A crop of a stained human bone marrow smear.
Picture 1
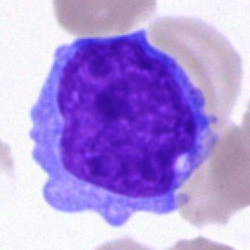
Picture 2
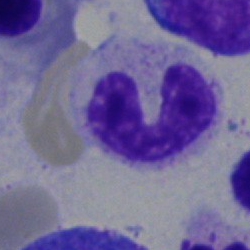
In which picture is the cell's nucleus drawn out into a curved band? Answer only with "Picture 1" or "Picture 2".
Picture 2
